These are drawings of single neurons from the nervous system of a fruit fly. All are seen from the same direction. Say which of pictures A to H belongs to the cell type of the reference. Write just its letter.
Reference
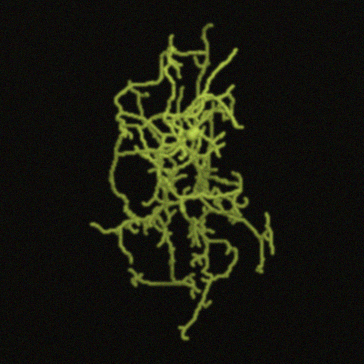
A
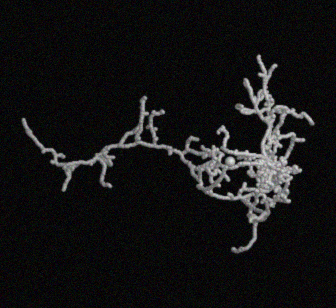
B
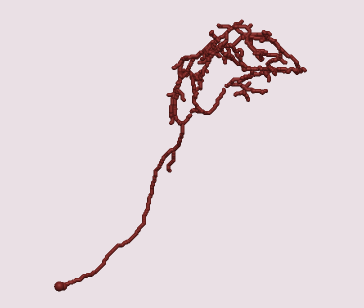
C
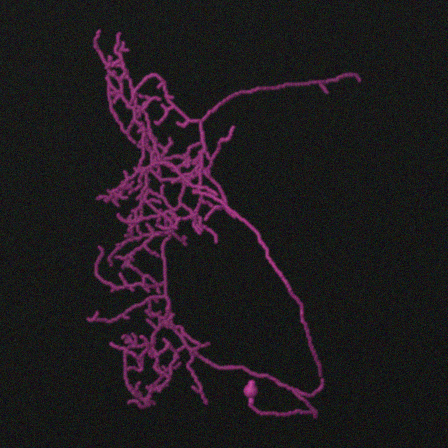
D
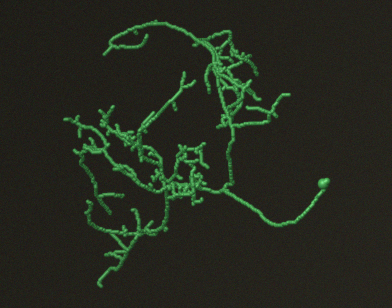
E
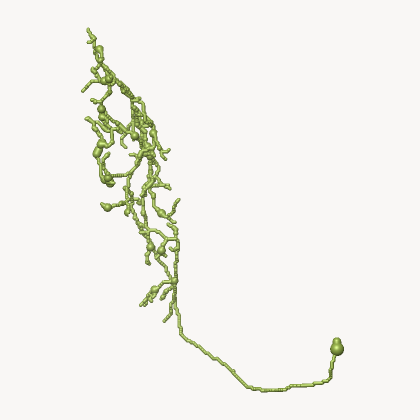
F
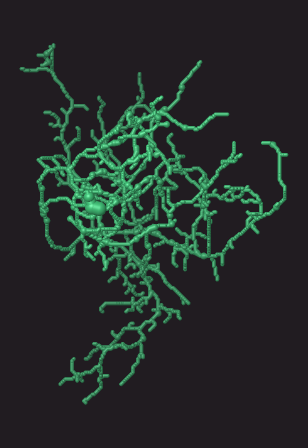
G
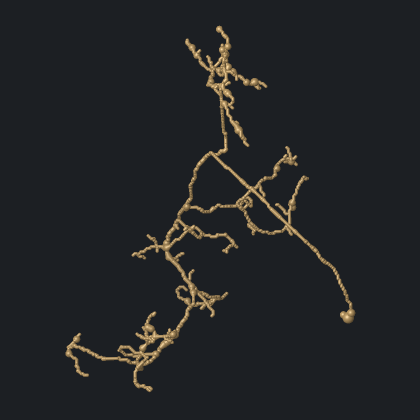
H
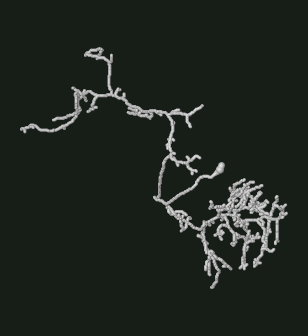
F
